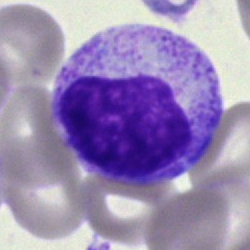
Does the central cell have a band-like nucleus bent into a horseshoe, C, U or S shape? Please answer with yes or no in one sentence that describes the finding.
No, the nucleus is not a curved band but one compact round or oval mass.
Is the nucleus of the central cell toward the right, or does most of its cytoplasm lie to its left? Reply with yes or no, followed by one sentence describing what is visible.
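No. The nucleus sits off-centre, toward the lower left of the cell.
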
